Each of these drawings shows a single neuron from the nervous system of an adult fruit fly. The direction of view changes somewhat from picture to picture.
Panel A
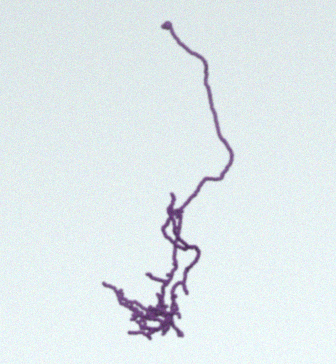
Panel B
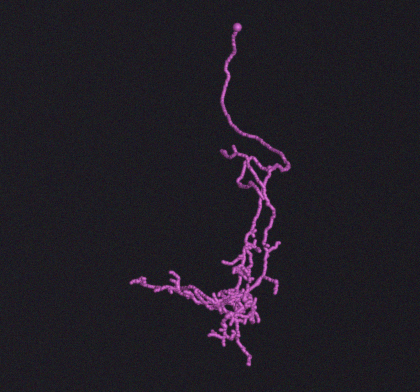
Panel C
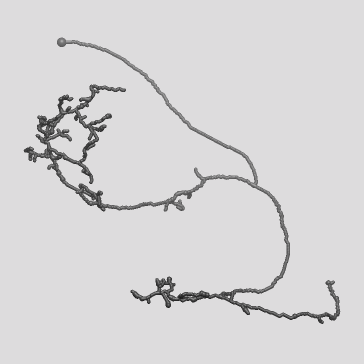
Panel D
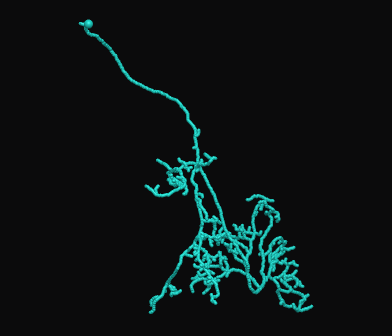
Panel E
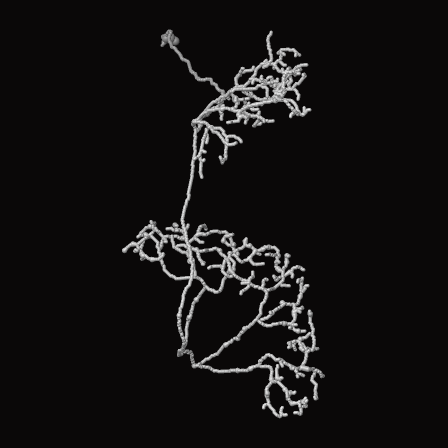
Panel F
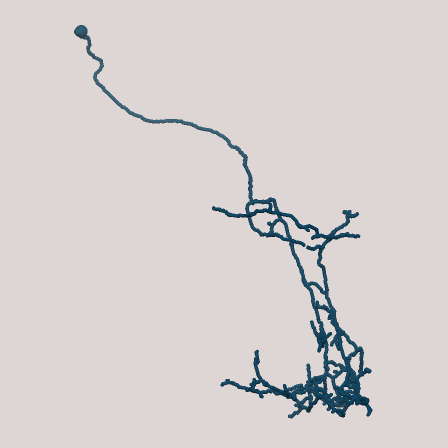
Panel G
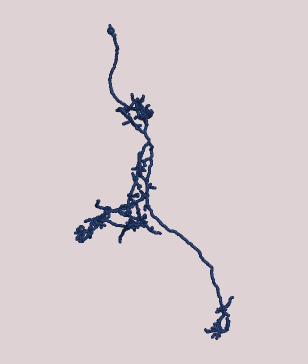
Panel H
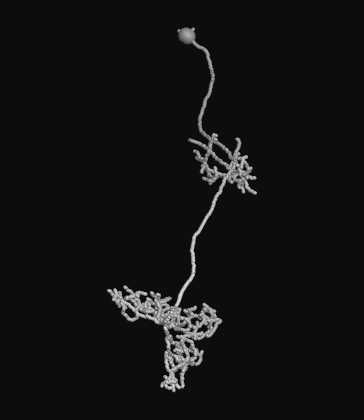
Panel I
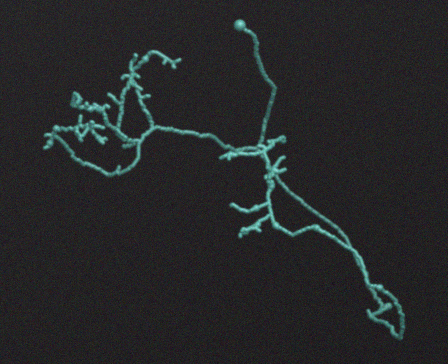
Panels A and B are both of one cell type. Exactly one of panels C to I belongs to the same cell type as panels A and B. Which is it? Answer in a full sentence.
Panel F shows a neuron of the same cell type.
